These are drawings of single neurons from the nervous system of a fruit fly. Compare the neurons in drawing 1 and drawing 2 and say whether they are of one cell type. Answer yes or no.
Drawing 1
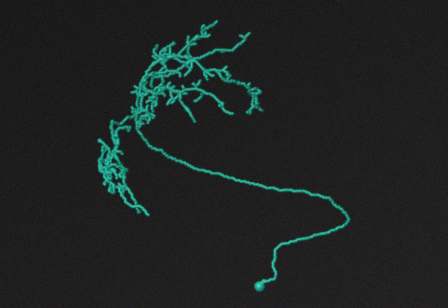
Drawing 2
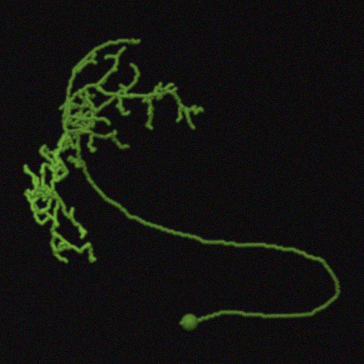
no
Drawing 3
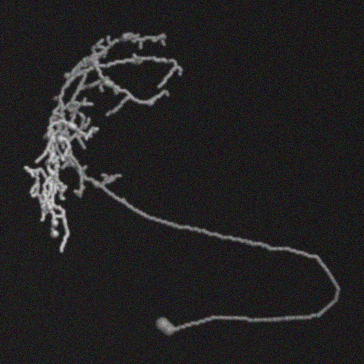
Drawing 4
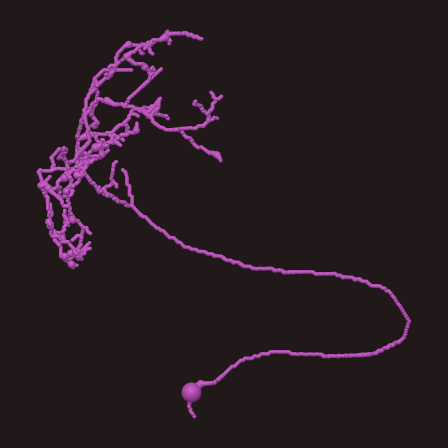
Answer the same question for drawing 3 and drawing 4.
yes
